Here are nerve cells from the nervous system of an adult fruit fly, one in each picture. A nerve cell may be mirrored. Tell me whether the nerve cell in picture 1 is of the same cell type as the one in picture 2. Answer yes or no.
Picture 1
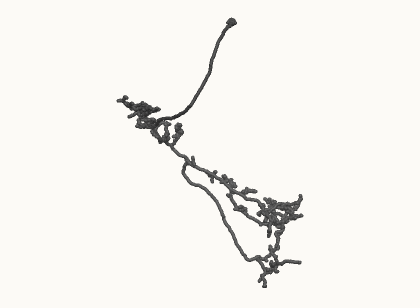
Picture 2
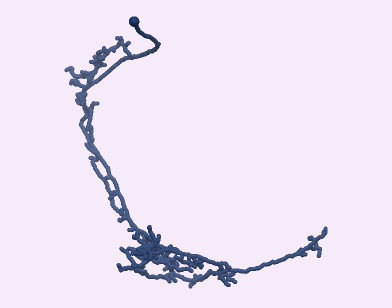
no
